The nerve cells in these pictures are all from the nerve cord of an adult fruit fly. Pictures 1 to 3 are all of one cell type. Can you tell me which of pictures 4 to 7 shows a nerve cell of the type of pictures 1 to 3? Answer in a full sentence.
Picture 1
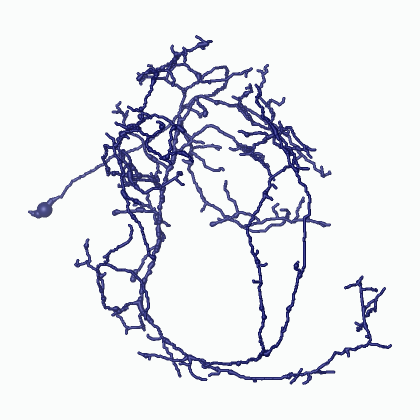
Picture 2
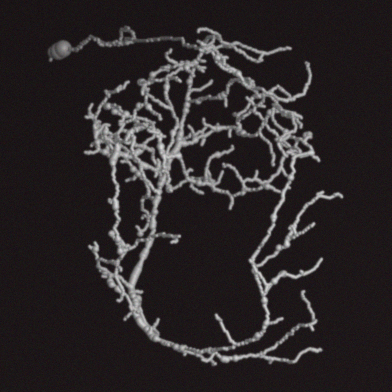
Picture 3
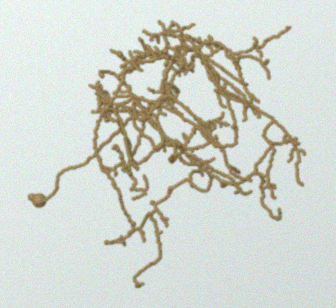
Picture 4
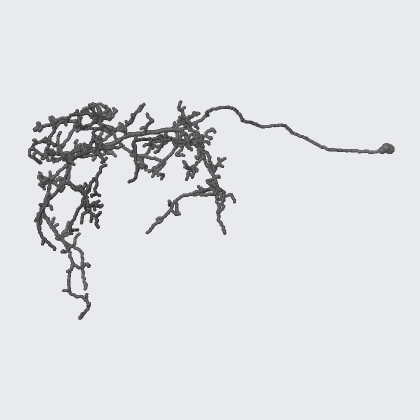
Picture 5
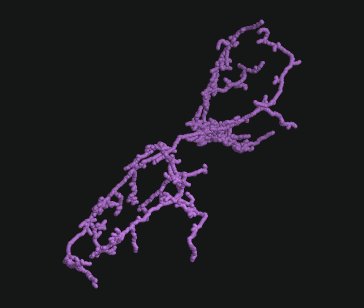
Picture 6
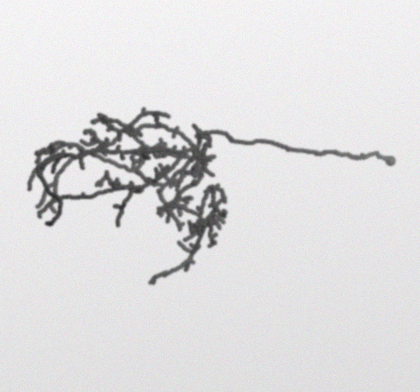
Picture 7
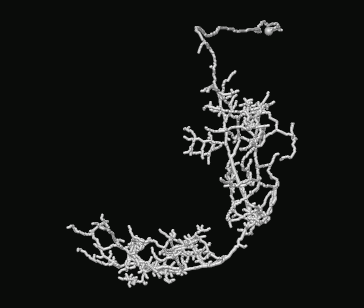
Picture 6 is of the same cell type.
